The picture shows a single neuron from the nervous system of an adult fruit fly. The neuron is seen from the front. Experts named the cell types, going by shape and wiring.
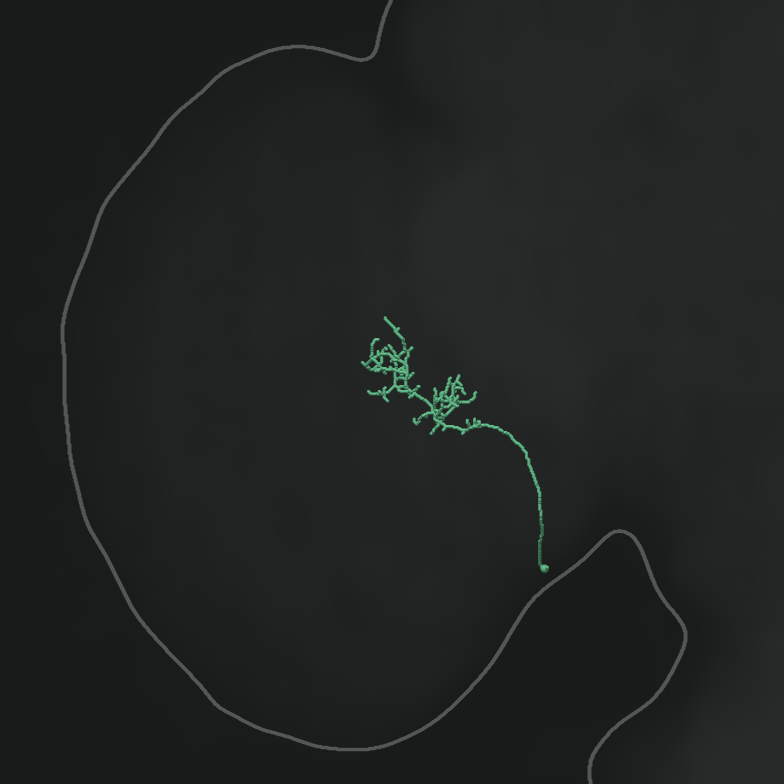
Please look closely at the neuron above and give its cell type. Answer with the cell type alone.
Li27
